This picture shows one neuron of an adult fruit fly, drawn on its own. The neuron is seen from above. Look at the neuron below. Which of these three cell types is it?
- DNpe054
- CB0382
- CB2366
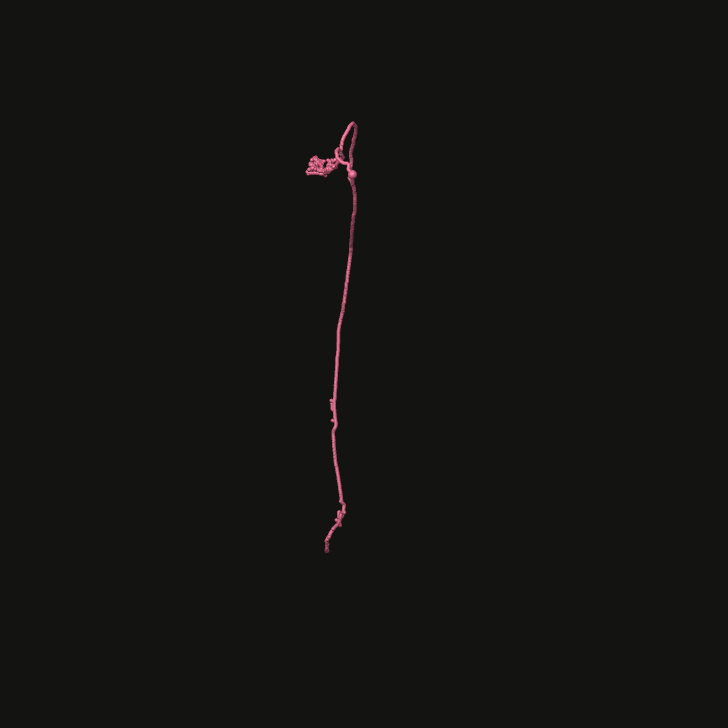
DNpe054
